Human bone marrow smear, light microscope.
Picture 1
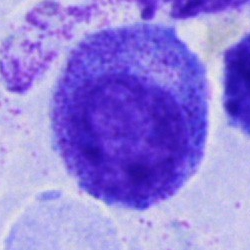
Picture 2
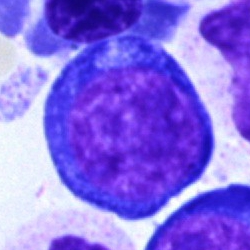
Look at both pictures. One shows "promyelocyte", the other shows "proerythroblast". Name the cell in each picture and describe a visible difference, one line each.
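Picture 1 – promyelocyte. Fine dark purple granules stipple the whole cell, including over the nucleus.
Picture 2 – proerythroblast. No granules are seen in the cytoplasm.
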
